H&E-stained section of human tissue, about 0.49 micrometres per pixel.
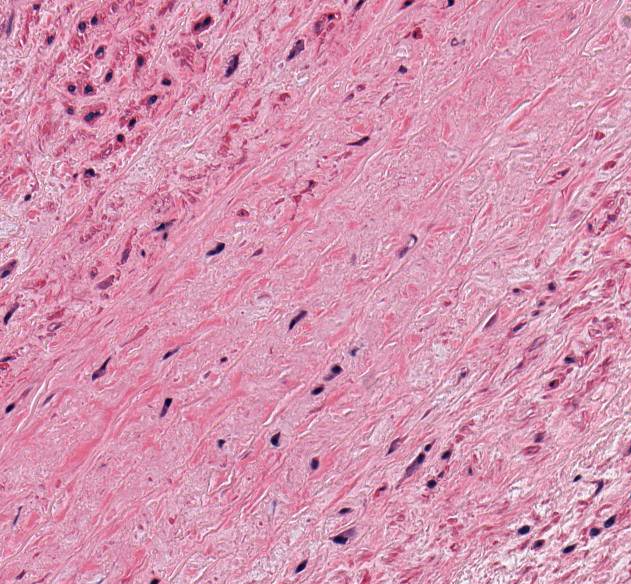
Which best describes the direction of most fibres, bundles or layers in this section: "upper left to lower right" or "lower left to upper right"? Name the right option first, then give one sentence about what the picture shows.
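Lower left to upper right. The collagen fibres run diagonally from lower left to upper right.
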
